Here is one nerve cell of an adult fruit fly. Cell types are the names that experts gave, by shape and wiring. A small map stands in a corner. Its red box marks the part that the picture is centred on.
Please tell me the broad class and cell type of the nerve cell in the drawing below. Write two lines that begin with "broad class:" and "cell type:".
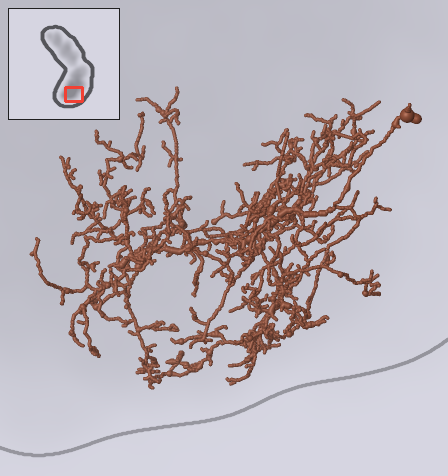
broad class: central-brain intrinsic neuron
cell type: AVLP347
